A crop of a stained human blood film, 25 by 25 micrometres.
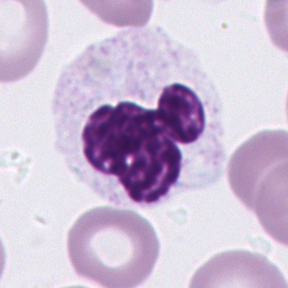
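Segmented neutrophil in a blood smear: you'll notice the roughly round outline and the dark purple, coarsely clumped chromatin. The pale pinkish-lilac cytoplasm forms its widest band above the nucleus, with fine, small violet-pink granules scattered evenly through it.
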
